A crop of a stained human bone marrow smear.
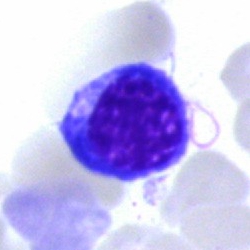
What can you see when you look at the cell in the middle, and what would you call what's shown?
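The outline comes first: rounded, with a smooth edge. The chromatin is dark purple and clumped, with small paler patches between the clumps. The cytoplasm makes a deep blue rim, widest on the left, and holds a paler area at the upper left of the cell. The cell is an erythroblast.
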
